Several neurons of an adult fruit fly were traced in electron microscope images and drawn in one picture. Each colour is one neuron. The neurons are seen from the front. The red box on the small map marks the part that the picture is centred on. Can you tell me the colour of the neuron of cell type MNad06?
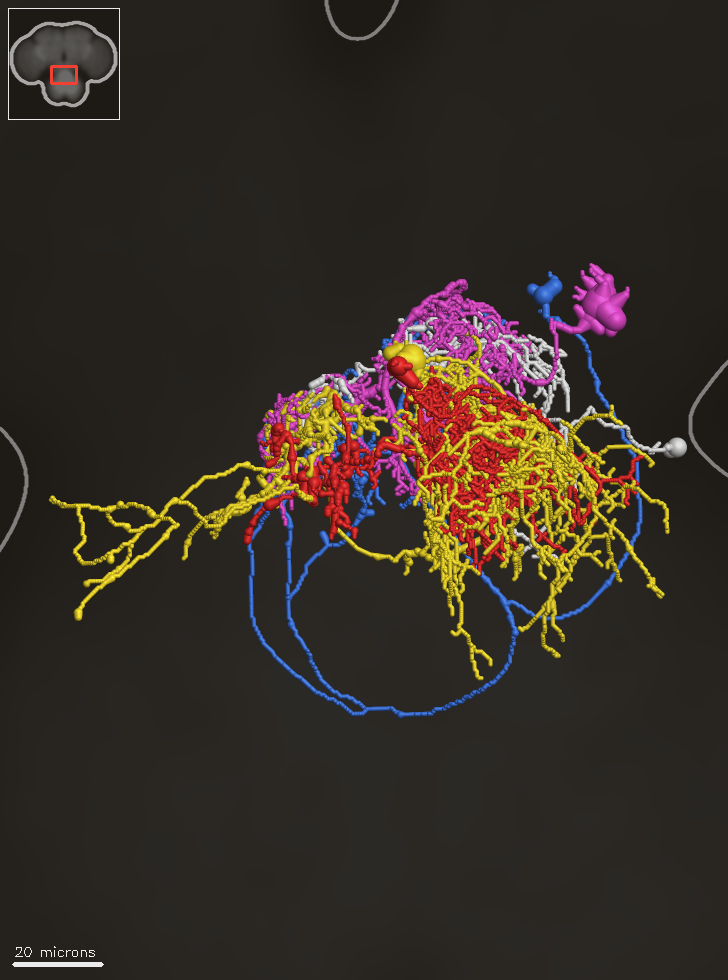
magenta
